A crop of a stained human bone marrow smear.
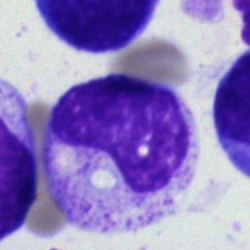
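Metamyelocyte at centre. Notice its kidney-shaped nucleus, the notch turned toward the lower left. The nucleus occupies the upper part, so most cytoplasm lies below and to the left. See the deep purple, moderately condensed chromatin with small paler spots, and the pale lilac cytoplasm of moderate amount.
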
